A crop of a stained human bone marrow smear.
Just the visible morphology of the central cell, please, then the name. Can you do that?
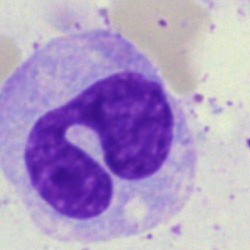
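Roughly round outline, smooth edge, and the nucleus is folded into a horseshoe with its open side facing downward. Plenty of pale greyish-blue cytoplasm around it, with no coarse granules. So that's a monocyte.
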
